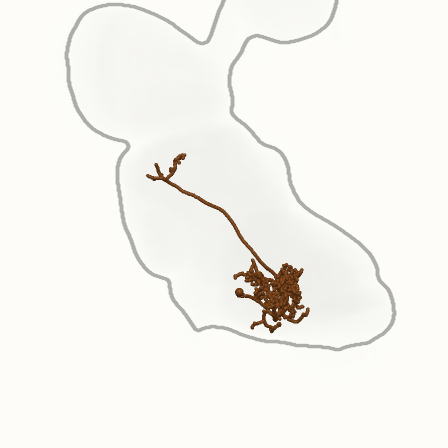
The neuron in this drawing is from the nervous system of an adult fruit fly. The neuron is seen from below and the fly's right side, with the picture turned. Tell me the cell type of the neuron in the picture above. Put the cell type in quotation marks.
"CB1973"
